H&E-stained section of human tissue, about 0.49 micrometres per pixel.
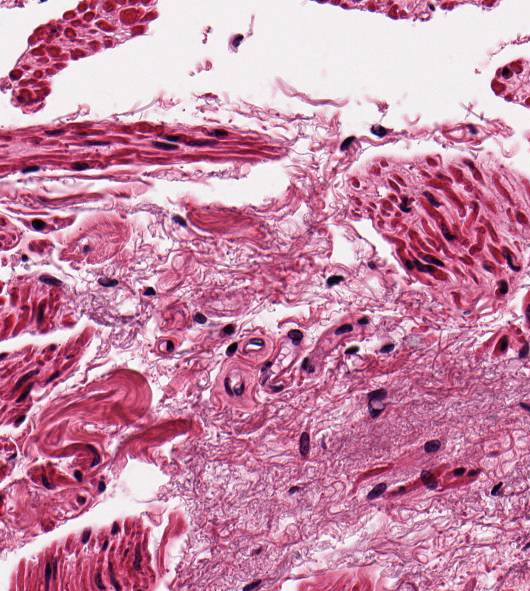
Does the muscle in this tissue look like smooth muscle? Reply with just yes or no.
Yes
